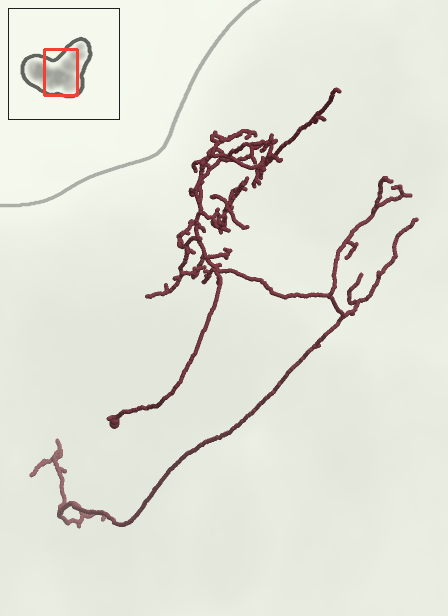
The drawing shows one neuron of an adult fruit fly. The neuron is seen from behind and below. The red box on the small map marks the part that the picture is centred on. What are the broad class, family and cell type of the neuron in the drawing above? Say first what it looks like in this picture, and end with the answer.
The picture shows dozens of branch ends. As drawn here it is about as wide as it is tall. This is an ascending neuron. The family is hemilineage 07B. The cell type is AN07B082_c.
